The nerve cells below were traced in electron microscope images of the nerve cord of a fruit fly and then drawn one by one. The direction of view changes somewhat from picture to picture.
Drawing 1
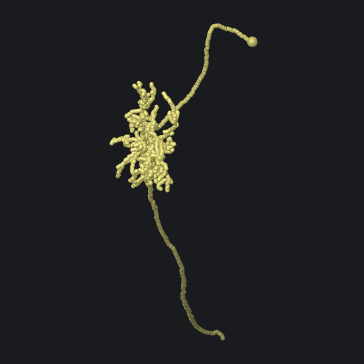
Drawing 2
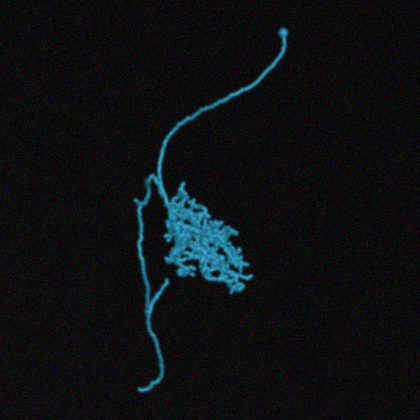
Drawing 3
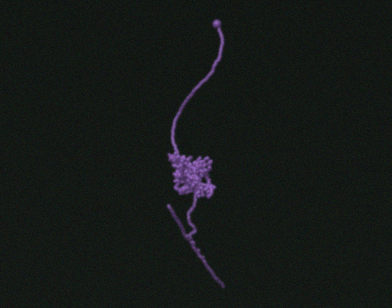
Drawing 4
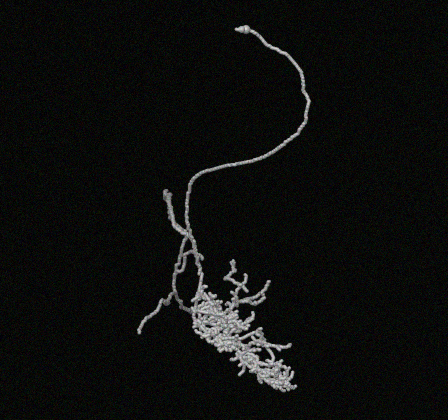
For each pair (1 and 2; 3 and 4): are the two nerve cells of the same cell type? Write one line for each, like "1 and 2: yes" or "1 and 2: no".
1 and 2: yes
3 and 4: no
